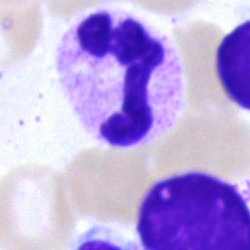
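Segmented neutrophil, the central cell. First, its nucleus is divided into lobes joined by narrower bands of nuclear material. Second, the lobed nucleus curves like a hook that opens toward the left. Third, the chromatin is dense, dark purple and coarsely clumped. Last, fine pinkish-violet granules are scattered through the cytoplasm.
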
